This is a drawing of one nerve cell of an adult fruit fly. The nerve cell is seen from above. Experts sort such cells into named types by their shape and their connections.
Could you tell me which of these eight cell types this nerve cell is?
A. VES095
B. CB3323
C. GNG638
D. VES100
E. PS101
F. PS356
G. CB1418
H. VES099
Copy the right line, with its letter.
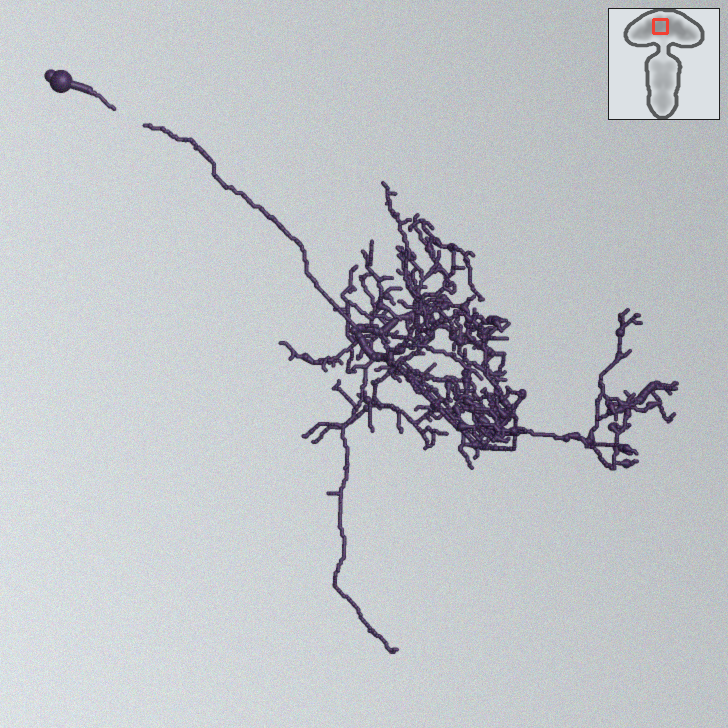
A. VES095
